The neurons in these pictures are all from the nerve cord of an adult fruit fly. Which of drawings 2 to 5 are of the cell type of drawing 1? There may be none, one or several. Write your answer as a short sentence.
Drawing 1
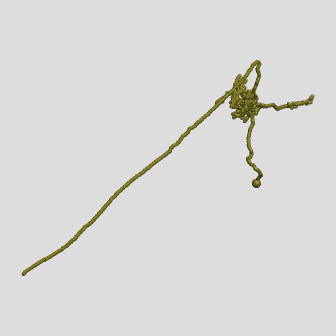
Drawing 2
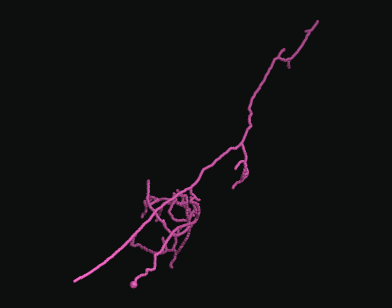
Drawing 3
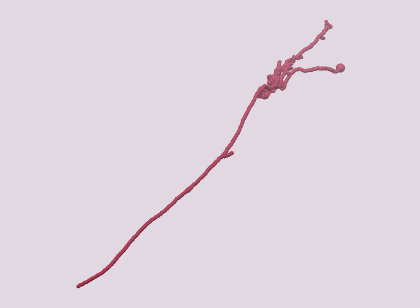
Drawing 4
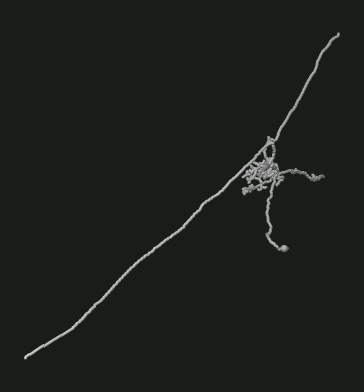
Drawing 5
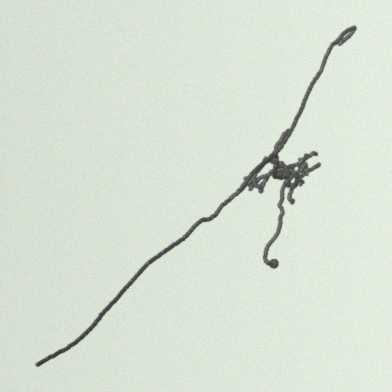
Drawing 3, drawing 4 and drawing 5 are of the same cell type.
